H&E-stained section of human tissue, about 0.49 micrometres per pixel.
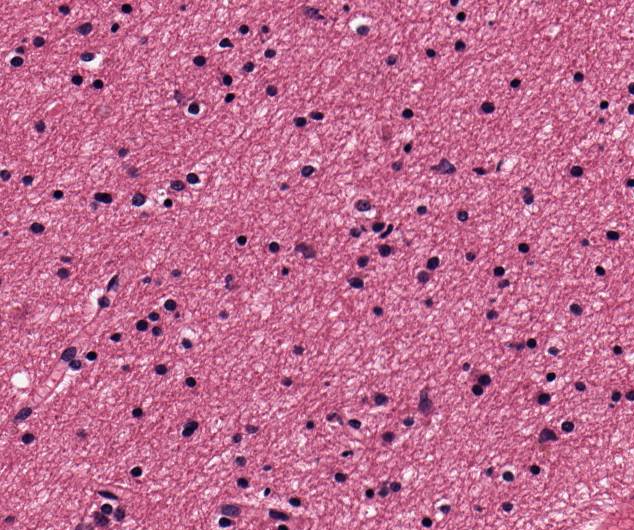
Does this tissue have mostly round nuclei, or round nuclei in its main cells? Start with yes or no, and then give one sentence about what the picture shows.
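Yes. Most nuclei are small, round and dark-staining, spread fairly evenly across the field.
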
